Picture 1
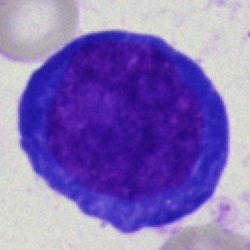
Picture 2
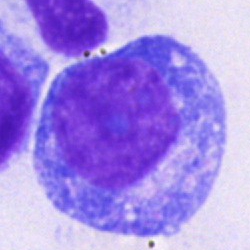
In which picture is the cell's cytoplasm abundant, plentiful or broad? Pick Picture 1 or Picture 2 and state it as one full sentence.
For the cell in picture 2, the cytoplasm is broad.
